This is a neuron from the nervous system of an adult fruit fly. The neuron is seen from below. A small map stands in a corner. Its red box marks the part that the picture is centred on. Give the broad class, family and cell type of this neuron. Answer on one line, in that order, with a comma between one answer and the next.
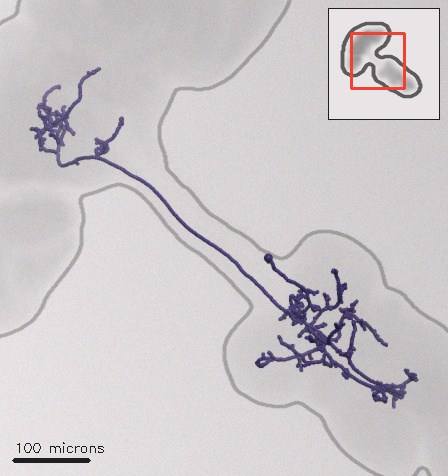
ascending neuron, hemilineage 08B, AN08B050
